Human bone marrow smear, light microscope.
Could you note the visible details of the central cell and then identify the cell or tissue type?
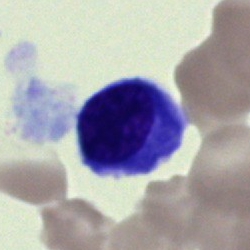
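The outline here is roughly round. Its chromatin is dark and dense, while the cytoplasm is a deep blue with no granules seen in it. So this is a lymphocyte.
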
